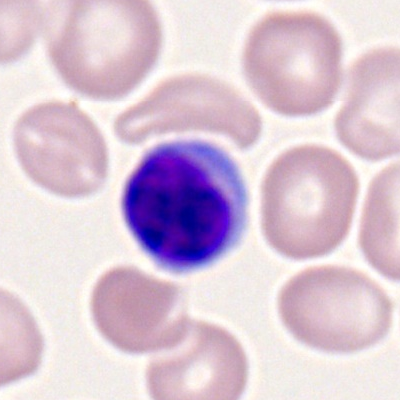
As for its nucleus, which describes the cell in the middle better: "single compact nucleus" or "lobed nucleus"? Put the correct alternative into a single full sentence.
It is a single compact round, oval or kidney-shaped nucleus that the cell has.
